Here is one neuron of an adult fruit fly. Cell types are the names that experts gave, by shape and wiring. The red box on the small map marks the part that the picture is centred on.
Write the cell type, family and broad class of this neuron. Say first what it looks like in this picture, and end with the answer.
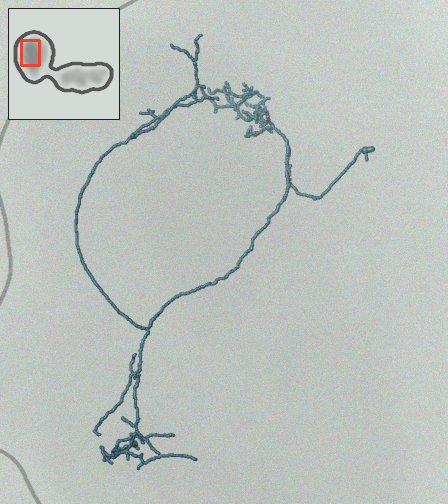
As drawn here it is taller than it is wide. It is of cell type CB1949. The family is hemilineage DM2_central. This is a central-brain intrinsic neuron.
